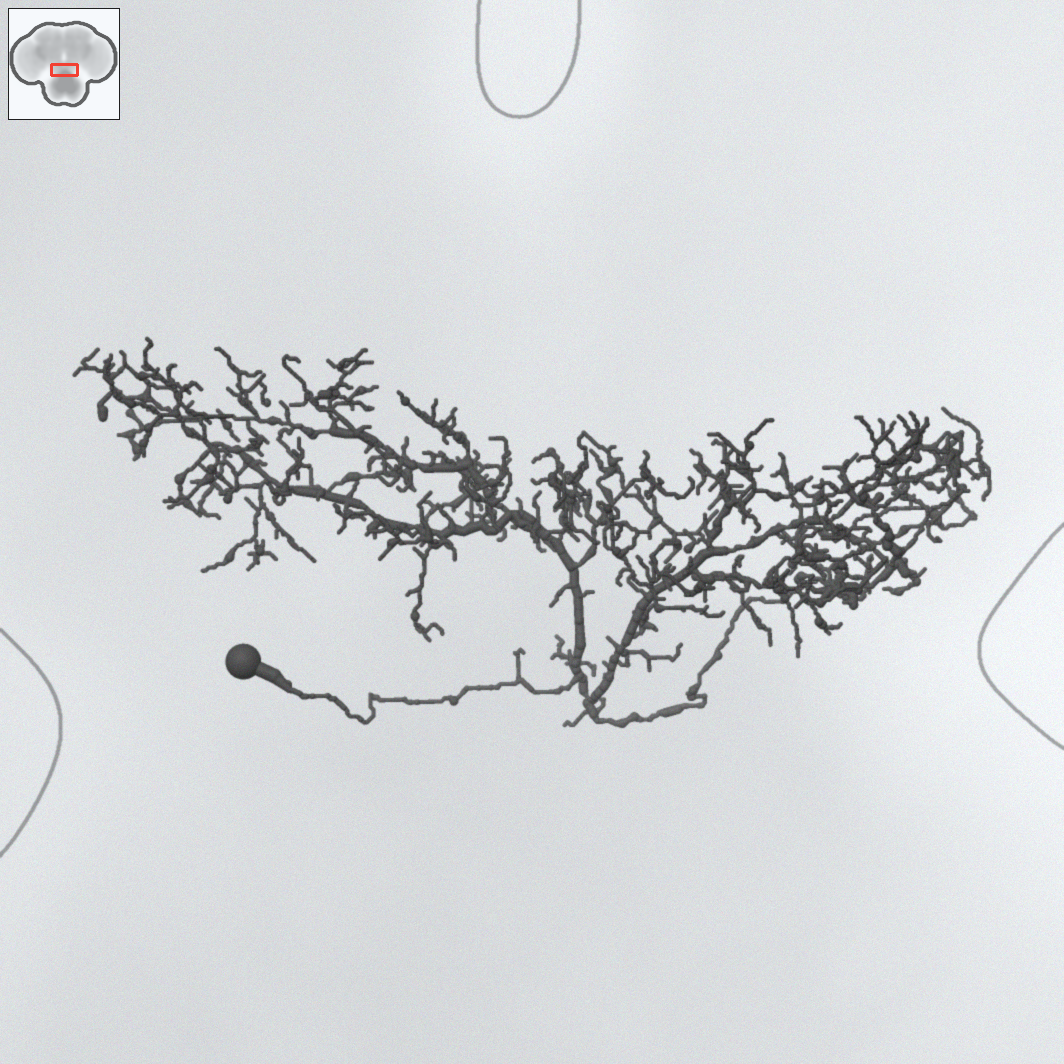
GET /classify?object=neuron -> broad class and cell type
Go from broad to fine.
central-brain intrinsic neuron; GNG071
